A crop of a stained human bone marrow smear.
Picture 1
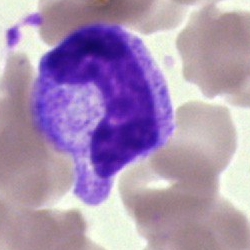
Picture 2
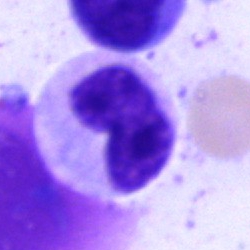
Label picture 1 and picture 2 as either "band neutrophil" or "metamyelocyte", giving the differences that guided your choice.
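In picture 1 is the band neutrophil; in picture 2, the metamyelocyte. The band neutrophil's nucleus is curved into a broad C that wraps around a pale patch of cytoplasm on the left, and it lies along the top and right side of the cell.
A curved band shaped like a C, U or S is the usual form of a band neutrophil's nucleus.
The metamyelocyte's nucleus, by contrast, is kidney-shaped, indented on the left, and sits off-centre towards the right.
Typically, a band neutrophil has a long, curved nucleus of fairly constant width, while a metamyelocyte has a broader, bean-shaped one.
The outlines differ as well: irregular in the band neutrophil, with a single broad tongue of cytoplasm extending downward from the bottom, but round and smooth in the metamyelocyte. The metamyelocyte's cytoplasm is abundant and pale lilac.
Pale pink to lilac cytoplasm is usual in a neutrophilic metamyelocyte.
In the band neutrophil the chromatin is dark purple and densely stained.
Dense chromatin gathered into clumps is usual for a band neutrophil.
Neither nucleus shows nucleoli.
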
